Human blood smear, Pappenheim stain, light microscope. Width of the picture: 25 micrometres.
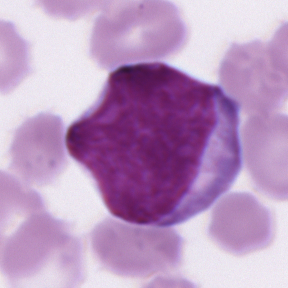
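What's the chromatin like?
Finely stippled and lacy, with no coarse dark clumps.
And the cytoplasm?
A narrow pale greyish-blue crescent, widest on the right; the nucleus takes up about 80% of the cell's area.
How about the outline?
Angular and irregular rather than smoothly round, about 15 micrometres across.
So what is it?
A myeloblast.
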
